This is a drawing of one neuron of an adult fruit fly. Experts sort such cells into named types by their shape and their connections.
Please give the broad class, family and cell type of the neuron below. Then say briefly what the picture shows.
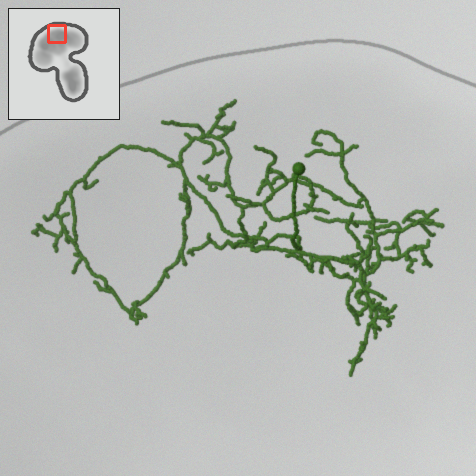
This is a central-brain intrinsic neuron. The family is hemilineage VLPd&p1_posterior. Its cell type is SMP248_a. Dozens of branch ends can be seen. As drawn here it is wider than it is tall.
